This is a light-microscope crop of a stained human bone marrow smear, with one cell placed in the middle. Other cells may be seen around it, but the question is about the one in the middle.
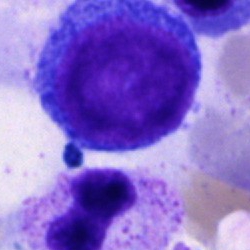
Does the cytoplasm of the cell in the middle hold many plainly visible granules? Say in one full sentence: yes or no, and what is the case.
No, in the cell's cytoplasm no granules are visible.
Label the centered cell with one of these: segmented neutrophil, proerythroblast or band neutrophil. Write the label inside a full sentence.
In the middle of this smear crop is a proerythroblast.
